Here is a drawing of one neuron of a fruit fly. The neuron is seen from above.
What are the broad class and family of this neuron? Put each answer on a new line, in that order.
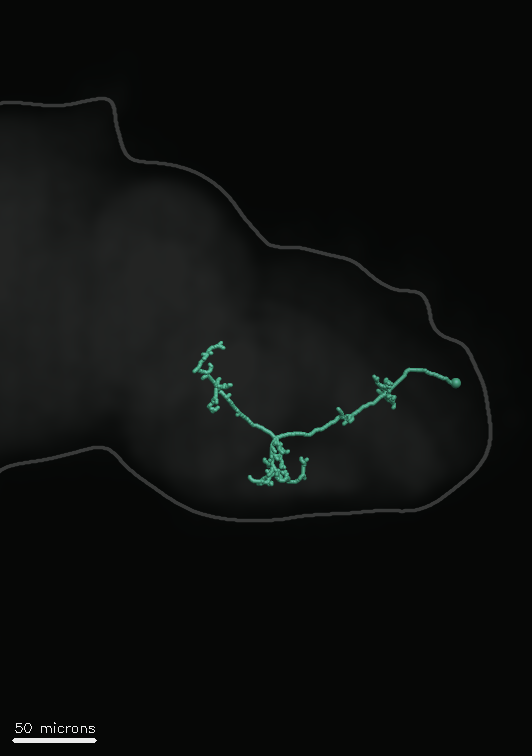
optic-lobe intrinsic neuron
TmY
